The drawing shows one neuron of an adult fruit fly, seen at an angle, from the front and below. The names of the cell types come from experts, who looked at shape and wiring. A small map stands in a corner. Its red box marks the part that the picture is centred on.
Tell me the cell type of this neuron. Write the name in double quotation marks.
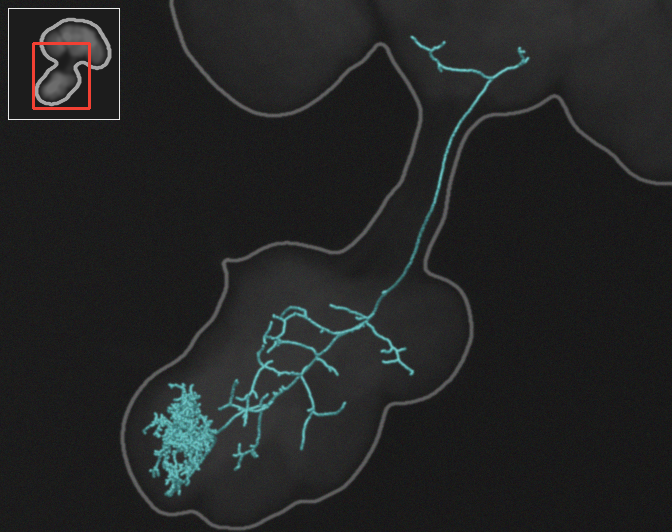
"AN06B002"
